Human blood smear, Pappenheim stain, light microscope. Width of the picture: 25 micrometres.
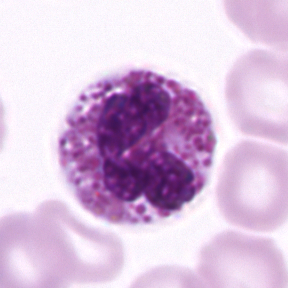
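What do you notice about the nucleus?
It is divided into separate lobes, and its chromatin is dark purple and coarsely clumped.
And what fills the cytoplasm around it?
Coarse round granules, reddish-purple, all the way around the nucleus.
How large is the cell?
About 14 micrometres across.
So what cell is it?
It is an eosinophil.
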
